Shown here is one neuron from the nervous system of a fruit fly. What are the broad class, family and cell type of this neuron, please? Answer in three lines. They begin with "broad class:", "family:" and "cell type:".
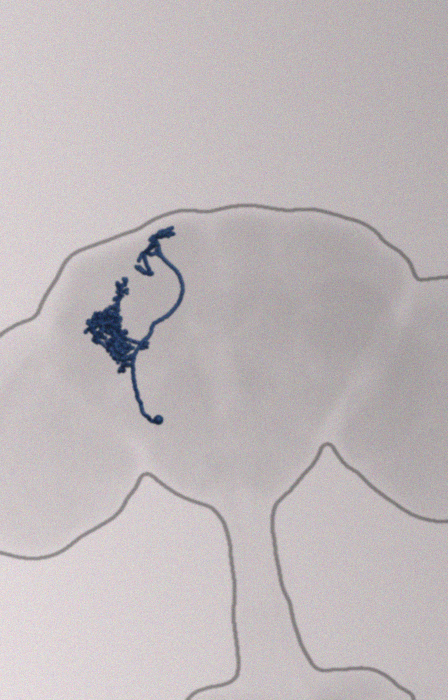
broad class: central-brain intrinsic neuron
family: hemilineage VLPl&p1_posterior
cell type: AVLP494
